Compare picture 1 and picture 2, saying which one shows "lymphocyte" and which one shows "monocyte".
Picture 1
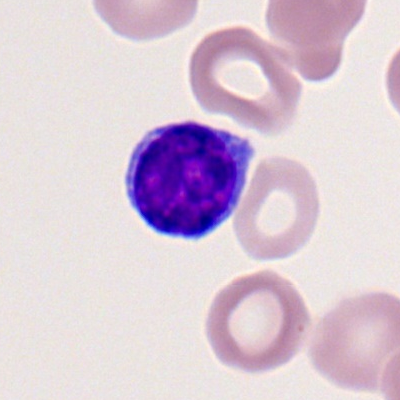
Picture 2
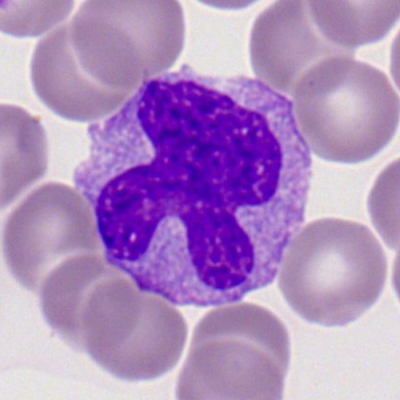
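Picture 1 is a lymphocyte; picture 2 is a monocyte. The lymphocyte has dense, coarsely clumped chromatin, while the monocyte's chromatin is dark purple and mottled, with small paler gaps between denser clumps. The monocyte nucleus is irregular, with several blunt lobes separated by deep notches, and shows no nucleoli.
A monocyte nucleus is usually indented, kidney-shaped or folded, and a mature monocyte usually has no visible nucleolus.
In the lymphocyte, the cytoplasm is only a thin rim around the nucleus, with a small tag jutting out at the upper right of the cell.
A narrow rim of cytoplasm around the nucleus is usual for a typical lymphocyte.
The monocyte's cytoplasm is pale greyish-lilac with a fine, faint, dust-like granularity and no coarse granules, whereas the lymphocyte shows no granules.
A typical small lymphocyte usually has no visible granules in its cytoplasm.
The monocyte's outline is roughly round, with a slightly uneven, faintly scalloped edge.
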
